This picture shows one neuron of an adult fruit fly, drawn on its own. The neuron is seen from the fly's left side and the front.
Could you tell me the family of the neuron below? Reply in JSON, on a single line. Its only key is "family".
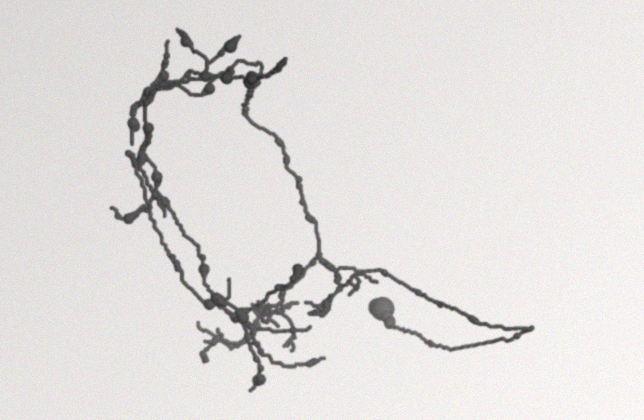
{"family": "hemilineage LHp1"}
